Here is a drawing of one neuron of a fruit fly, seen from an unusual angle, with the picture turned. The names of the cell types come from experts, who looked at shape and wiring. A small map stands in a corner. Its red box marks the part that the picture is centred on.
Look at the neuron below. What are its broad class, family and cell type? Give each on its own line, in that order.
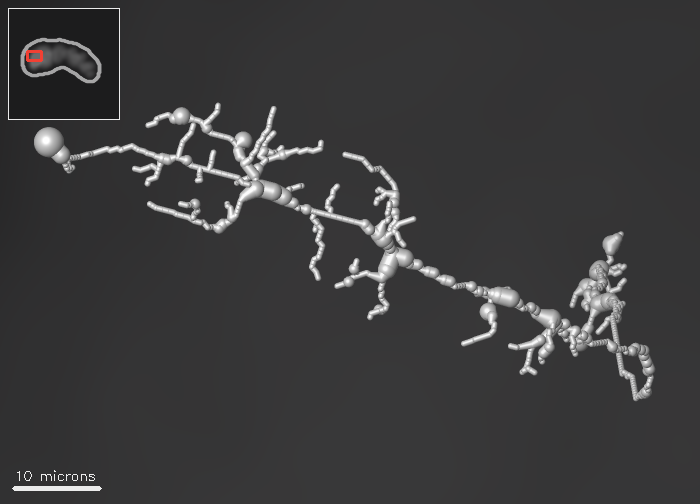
optic-lobe intrinsic neuron
Tm
Tm12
